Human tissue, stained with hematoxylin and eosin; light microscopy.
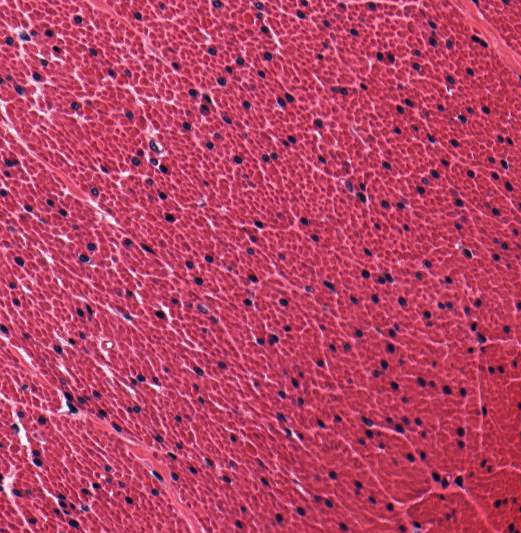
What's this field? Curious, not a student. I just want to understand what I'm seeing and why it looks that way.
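Smooth muscle is the tissue here. Its cytoplasm stains deep red-pink throughout, and small, round, dark blue nuclei are scattered evenly across the whole field.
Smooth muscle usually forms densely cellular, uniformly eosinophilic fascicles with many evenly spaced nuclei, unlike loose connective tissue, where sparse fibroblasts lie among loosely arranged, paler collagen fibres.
The fibres have polygonal outlines separated by thin pale lines.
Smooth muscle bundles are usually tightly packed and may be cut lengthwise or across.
Thin pale connective tissue strands run mostly from upper left toward lower right, clearest in the left half.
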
